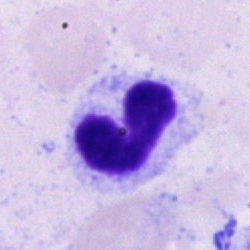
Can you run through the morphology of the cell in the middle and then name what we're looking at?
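The cell has a roughly round outline with a faintly irregular, indistinct edge. Its nucleus is bent into a curved, horseshoe-like shape, the concave side facing upward, and shows no visible nucleoli. A moderate rim of pale lilac-blue cytoplasm surrounds the nucleus. The cell is a band neutrophil.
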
